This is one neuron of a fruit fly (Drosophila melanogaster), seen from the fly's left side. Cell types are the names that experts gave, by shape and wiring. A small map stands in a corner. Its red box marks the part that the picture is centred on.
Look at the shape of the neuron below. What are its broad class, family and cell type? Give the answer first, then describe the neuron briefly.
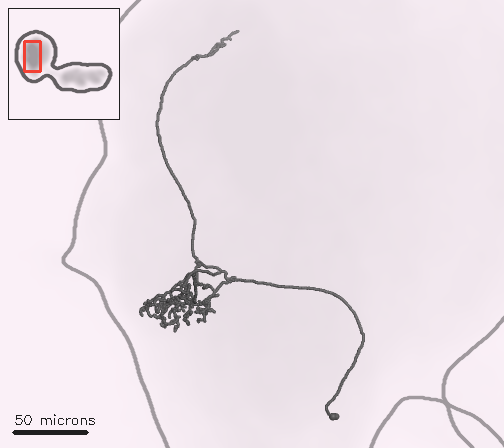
It is a central-brain intrinsic neuron. The family is hemilineage LB5. It is of cell type PRW017. From top to bottom in the picture it spans about 250 microns. In this view it is taller than it is wide.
